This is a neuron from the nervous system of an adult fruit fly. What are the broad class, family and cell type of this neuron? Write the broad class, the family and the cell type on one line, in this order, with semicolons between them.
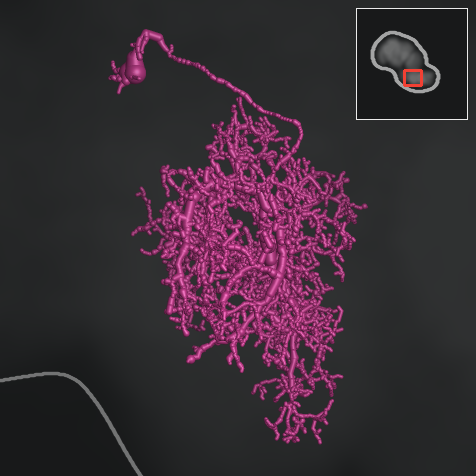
nerve-cord intrinsic neuron; hemilineage 19A; IN19A004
